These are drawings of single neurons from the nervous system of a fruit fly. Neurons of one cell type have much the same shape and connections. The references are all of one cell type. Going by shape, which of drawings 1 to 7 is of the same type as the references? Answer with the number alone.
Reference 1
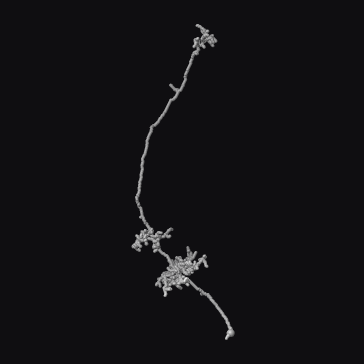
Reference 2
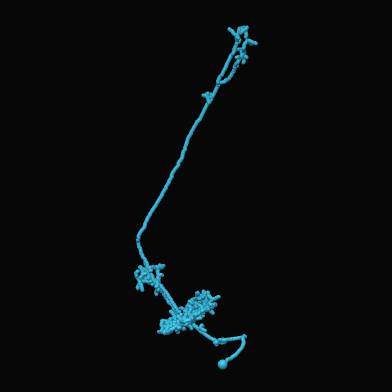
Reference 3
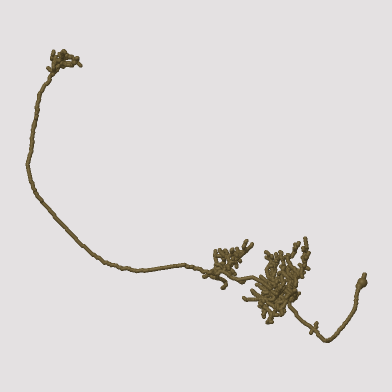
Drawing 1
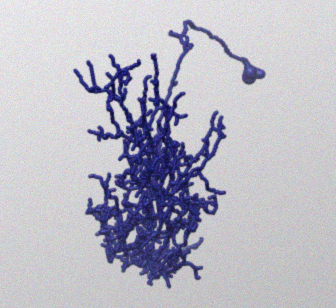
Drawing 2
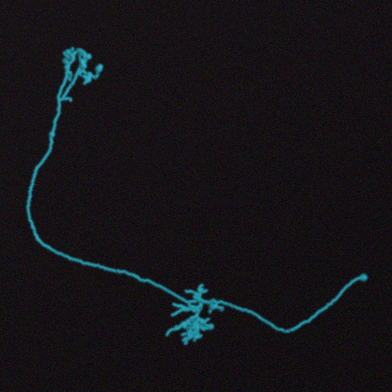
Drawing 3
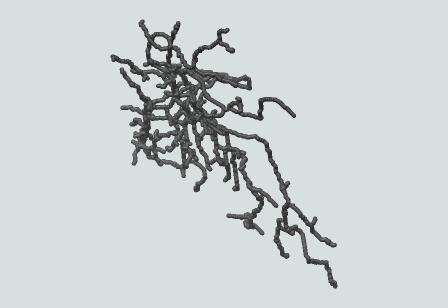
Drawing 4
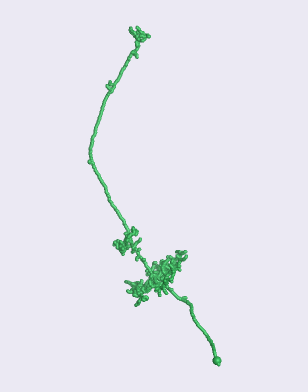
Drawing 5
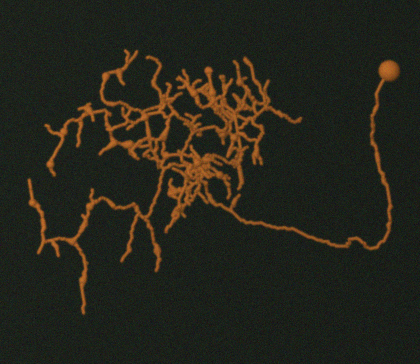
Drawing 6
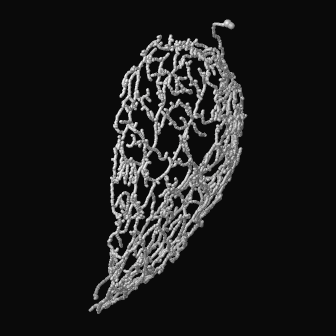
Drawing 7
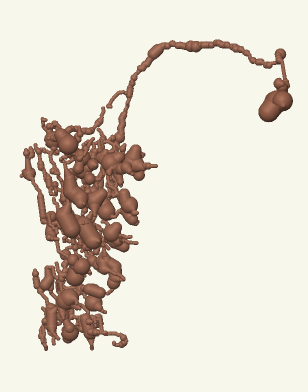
4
